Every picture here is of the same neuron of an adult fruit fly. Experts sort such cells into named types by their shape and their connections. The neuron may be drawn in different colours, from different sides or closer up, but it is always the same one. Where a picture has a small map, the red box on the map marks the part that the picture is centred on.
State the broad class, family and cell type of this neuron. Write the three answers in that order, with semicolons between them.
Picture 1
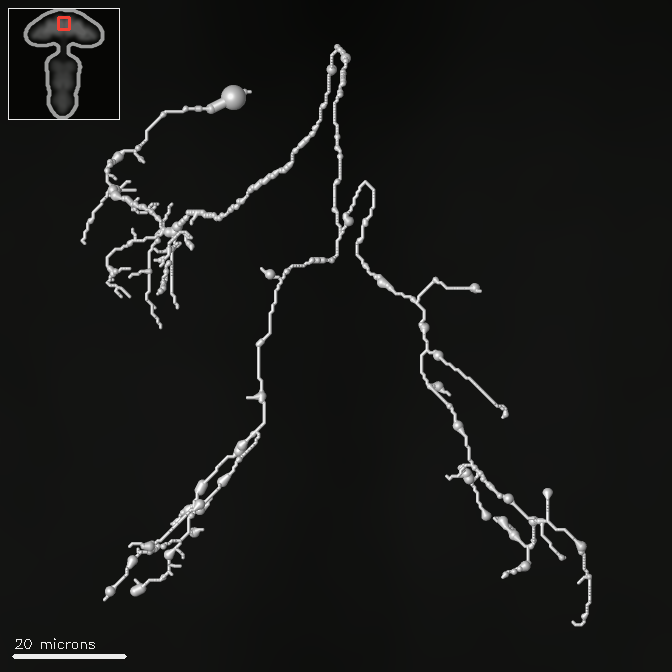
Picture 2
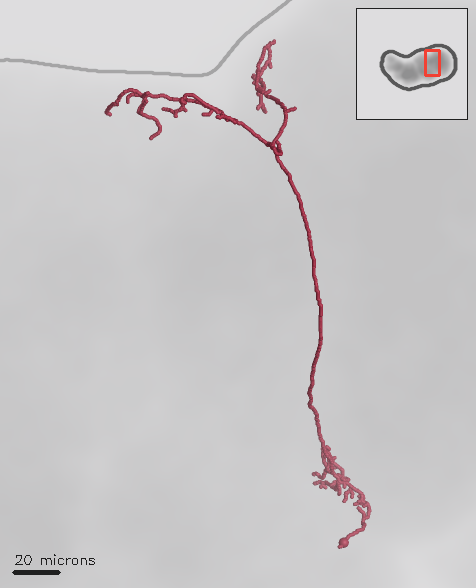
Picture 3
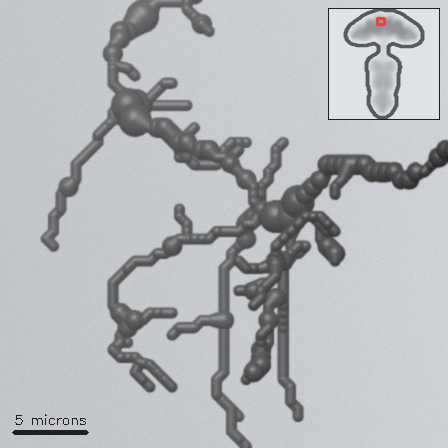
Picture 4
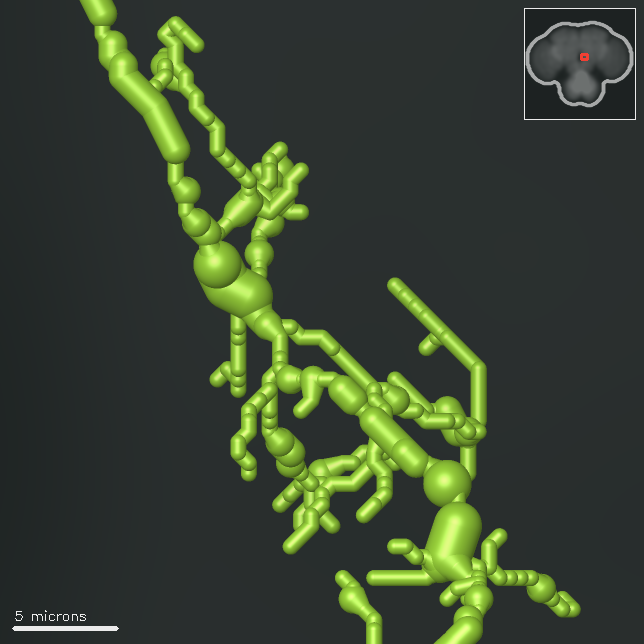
central-brain intrinsic neuron; hemilineage FLAa3; CB1537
